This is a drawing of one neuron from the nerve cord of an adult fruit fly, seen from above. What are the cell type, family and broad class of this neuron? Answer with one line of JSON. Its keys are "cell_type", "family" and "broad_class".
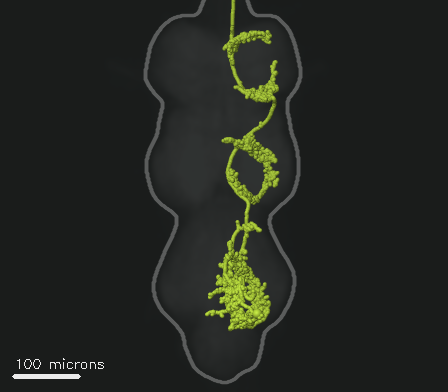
{"cell_type": "AN01B002", "family": "hemilineage 01B", "broad_class": "ascending neuron"}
